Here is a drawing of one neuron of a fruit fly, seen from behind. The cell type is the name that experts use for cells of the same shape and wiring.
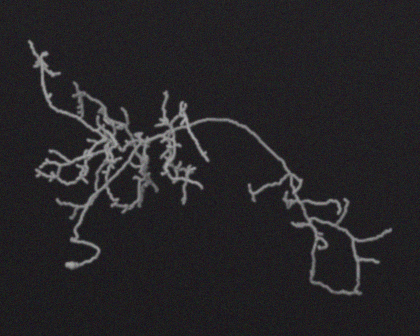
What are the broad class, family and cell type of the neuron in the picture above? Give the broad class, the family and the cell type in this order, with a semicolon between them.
nerve-cord intrinsic neuron; hemilineage 12B; IN12B069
